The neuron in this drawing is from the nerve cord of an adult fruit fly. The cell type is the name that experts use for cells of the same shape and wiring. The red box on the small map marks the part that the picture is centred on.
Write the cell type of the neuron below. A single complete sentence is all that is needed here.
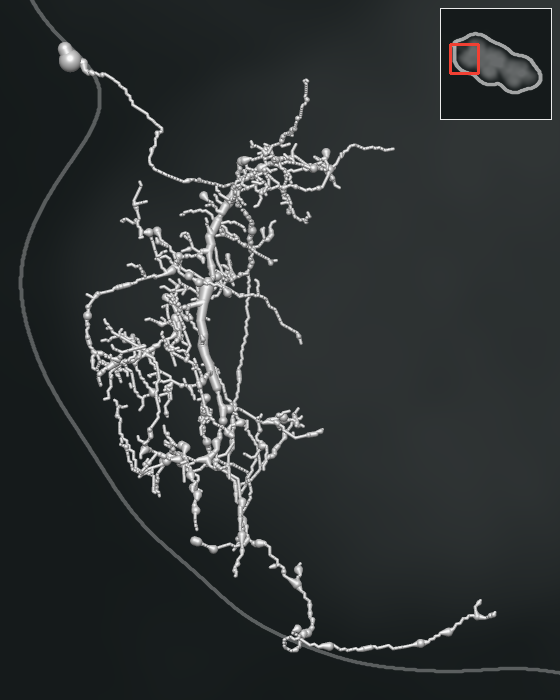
This neuron is recognized as the cell type IN16B094.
